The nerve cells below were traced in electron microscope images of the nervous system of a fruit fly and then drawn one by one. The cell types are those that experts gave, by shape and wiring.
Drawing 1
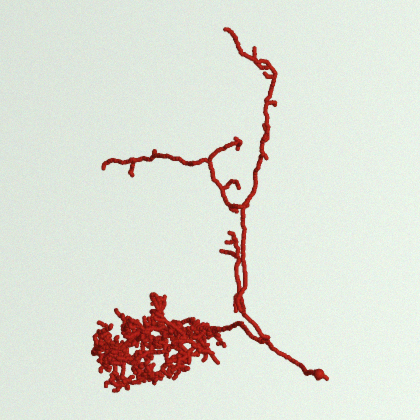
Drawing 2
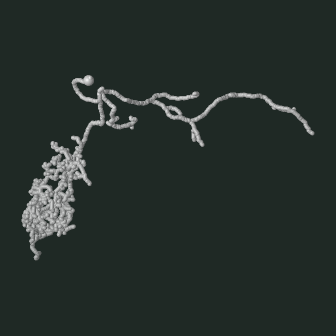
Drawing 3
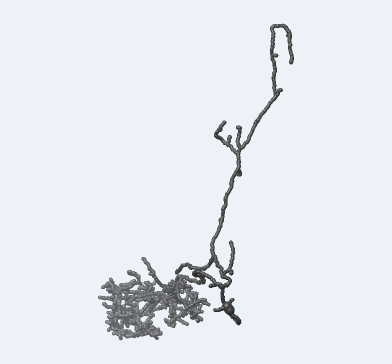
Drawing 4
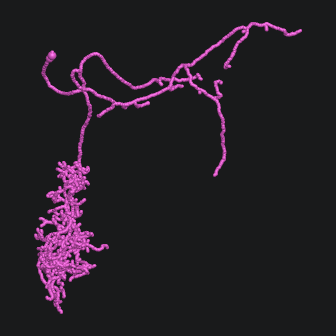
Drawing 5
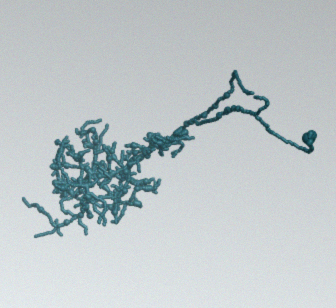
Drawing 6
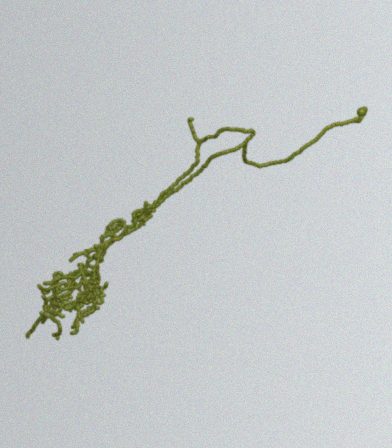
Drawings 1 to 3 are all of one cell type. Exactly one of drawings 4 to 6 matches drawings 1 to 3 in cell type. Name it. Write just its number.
4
